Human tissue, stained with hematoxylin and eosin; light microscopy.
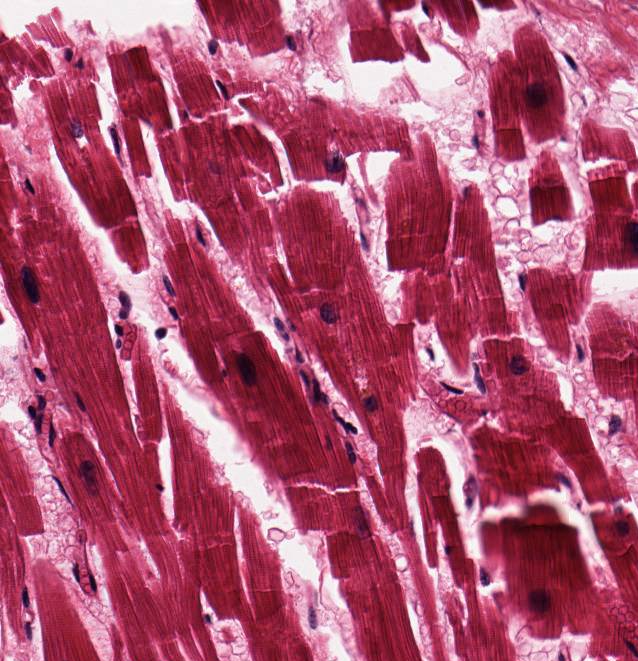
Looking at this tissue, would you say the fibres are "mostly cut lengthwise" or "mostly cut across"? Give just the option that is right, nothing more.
Mostly cut lengthwise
